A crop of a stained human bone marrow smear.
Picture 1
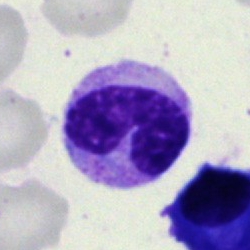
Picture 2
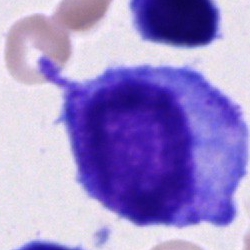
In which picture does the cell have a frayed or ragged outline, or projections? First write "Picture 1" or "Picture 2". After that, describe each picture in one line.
Picture 2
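In picture 1: The cell has a round, smooth outline.
In picture 2: The cell outline is irregular, with small blebs along its edge.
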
